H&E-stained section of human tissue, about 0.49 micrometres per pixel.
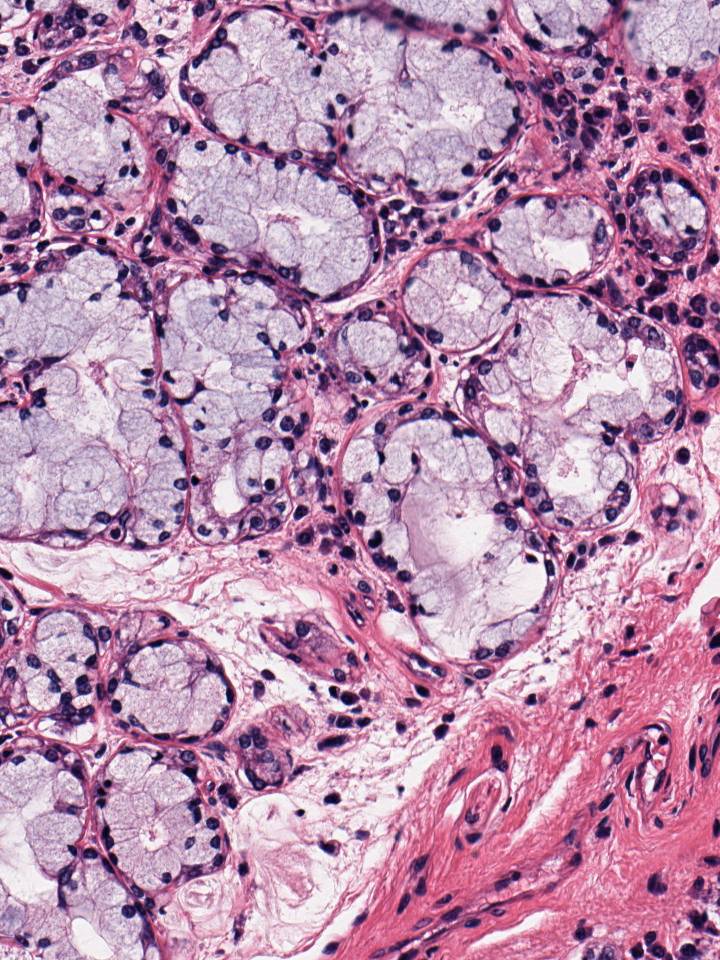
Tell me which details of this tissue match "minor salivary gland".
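The acinar cells of this minor salivary gland have abundant pale grey-blue, finely bubbly cytoplasm.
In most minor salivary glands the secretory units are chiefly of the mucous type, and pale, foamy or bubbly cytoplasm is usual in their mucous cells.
The bubbly cytoplasm of the acinar cells here matches that usual appearance. Their nuclei are small, dark and flattened against the base of the cells. Dense pink fibre bundles with elongated spindle-shaped nuclei occupy the lower right corner. In the upper right, small dark round nuclei of scattered stromal cells cluster between the acini.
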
